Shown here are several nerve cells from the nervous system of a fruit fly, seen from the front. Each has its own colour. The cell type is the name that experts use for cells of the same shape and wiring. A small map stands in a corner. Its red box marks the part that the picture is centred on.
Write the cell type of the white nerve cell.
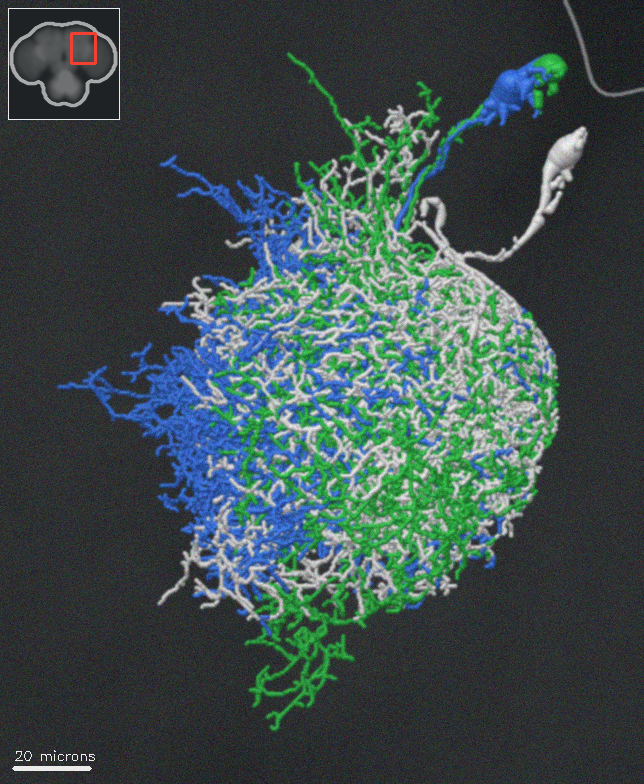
AVLP001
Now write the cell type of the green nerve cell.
AVLP079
